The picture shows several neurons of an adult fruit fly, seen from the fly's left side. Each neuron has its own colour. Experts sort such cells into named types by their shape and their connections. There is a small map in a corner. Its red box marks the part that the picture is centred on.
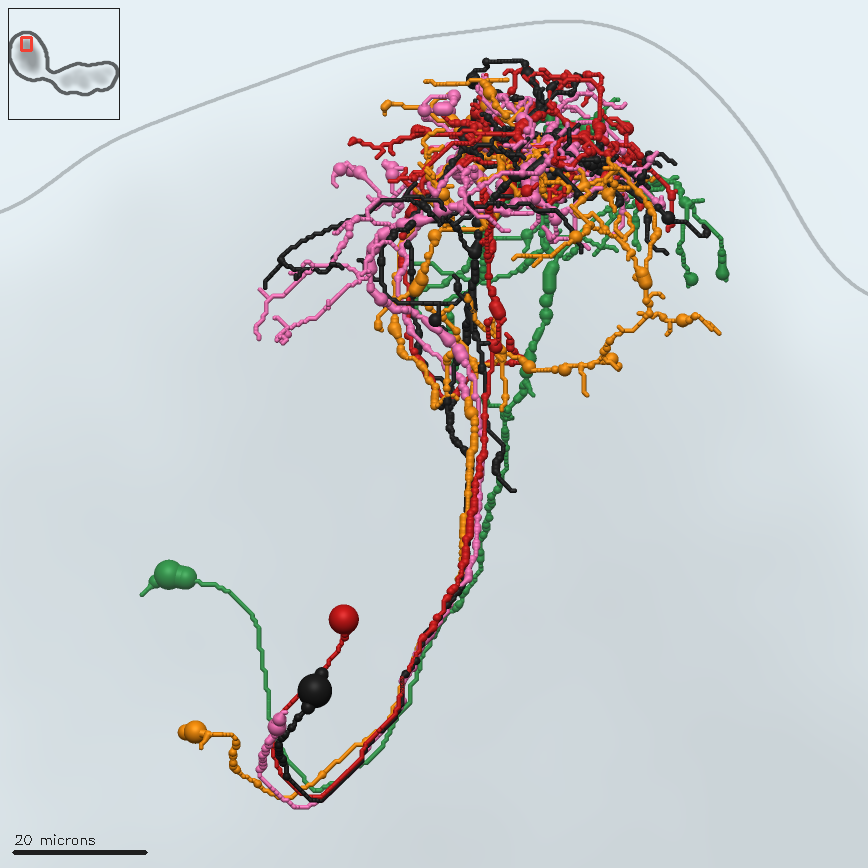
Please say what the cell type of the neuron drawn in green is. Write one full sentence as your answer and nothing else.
In the scheme of cell types, this neuron is CB2437.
